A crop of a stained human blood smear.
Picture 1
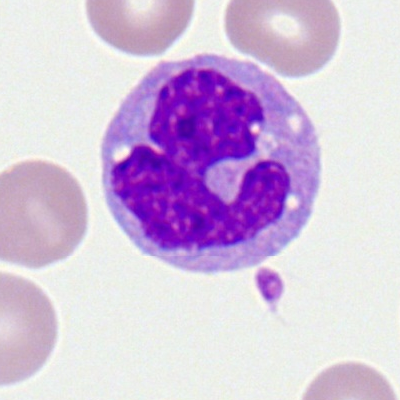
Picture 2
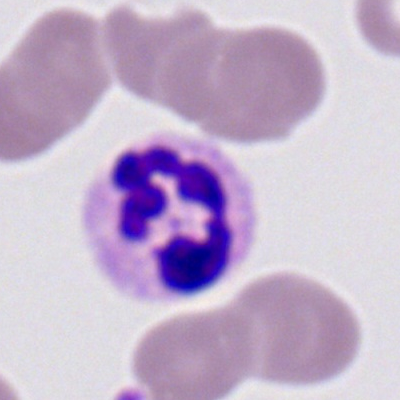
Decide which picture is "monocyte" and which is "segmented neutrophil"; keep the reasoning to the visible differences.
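The monocyte is in picture 1, the segmented neutrophil in picture 2.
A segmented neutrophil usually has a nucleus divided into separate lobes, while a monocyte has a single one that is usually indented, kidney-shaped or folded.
In picture 2 you can see the lobes, arranged around a pale centre, just as in a segmented neutrophil.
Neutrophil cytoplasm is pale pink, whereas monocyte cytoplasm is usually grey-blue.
Picture 2 has plentiful pale pink-lilac cytoplasm, fitting the neutrophil, while picture 1 has a moderate rim of pale lilac-grey around the nucleus.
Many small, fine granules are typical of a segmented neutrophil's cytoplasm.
Picture 2 holds only fine, faint pinkish granules, in line with that, and picture 1 shows no coarse, distinct granules. A few small clear vacuoles lie along the edge of the nucleus in picture 1; picture 2 has none. Both have dark purple, clumped chromatin, with paler patches between the clumps in picture 1 and a dense look in picture 2. No nucleoli are visible in picture 1, and both outlines are round and smooth.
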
